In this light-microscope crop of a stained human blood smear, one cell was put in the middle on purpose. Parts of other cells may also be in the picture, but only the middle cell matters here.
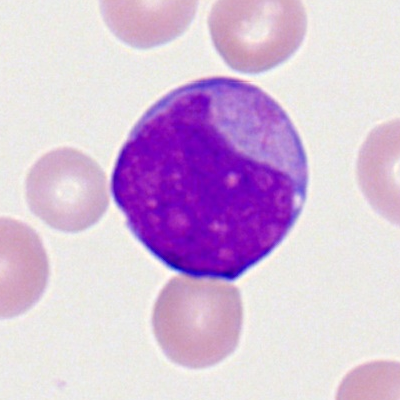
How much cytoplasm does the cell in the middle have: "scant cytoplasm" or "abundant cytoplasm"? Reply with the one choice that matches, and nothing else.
Scant cytoplasm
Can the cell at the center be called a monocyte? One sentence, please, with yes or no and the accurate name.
No, the centrally placed cell is a blast, not a monocyte.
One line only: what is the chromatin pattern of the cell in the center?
The chromatin is fine, with no coarse clumping anywhere.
